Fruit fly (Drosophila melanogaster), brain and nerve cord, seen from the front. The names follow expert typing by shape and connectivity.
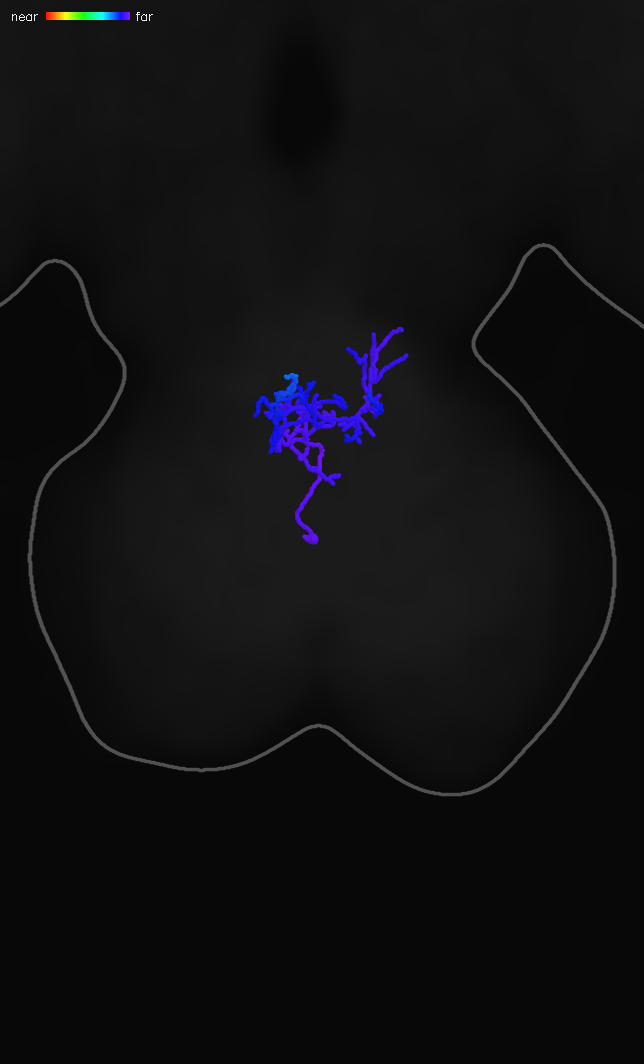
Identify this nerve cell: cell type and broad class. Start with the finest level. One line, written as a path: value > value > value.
INXXX446 > nerve-cord intrinsic neuron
